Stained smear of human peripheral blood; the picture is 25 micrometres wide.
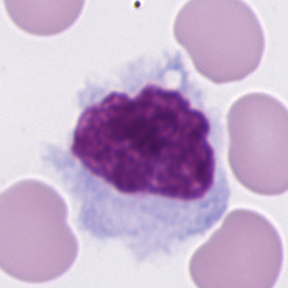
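Hairy cell; note the nucleus, roughly 13 by 10 micrometres, with a bumpy, irregular outline. Its chromatin is dark purple and coarsely clumped, with paler streaks running between the clumps. The cytoplasm's a pale blue-grey, and one small, round, clear vacuole sits in it above the nucleus, off toward the right.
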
